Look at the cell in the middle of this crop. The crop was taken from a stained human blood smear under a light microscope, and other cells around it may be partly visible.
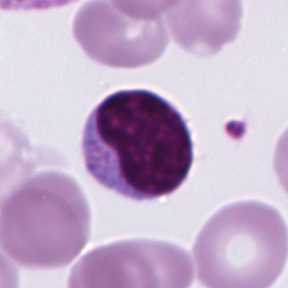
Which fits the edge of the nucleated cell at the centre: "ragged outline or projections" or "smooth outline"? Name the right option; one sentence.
There is a smooth outline around this cell, free of projections.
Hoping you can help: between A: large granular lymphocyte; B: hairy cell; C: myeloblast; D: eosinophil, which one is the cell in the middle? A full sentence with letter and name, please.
In this crop the central cell is a large granular lymphocyte, which option A correctly states.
